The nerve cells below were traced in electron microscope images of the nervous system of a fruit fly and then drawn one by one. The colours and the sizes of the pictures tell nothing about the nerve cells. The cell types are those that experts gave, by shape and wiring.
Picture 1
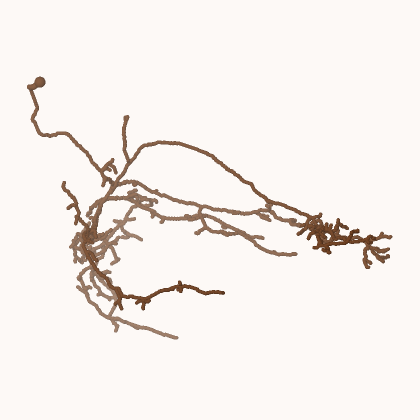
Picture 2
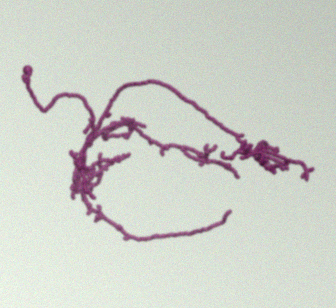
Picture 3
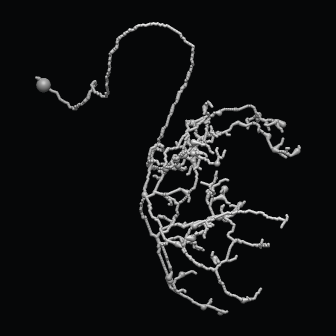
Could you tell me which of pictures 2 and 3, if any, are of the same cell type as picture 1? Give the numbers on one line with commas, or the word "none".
2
